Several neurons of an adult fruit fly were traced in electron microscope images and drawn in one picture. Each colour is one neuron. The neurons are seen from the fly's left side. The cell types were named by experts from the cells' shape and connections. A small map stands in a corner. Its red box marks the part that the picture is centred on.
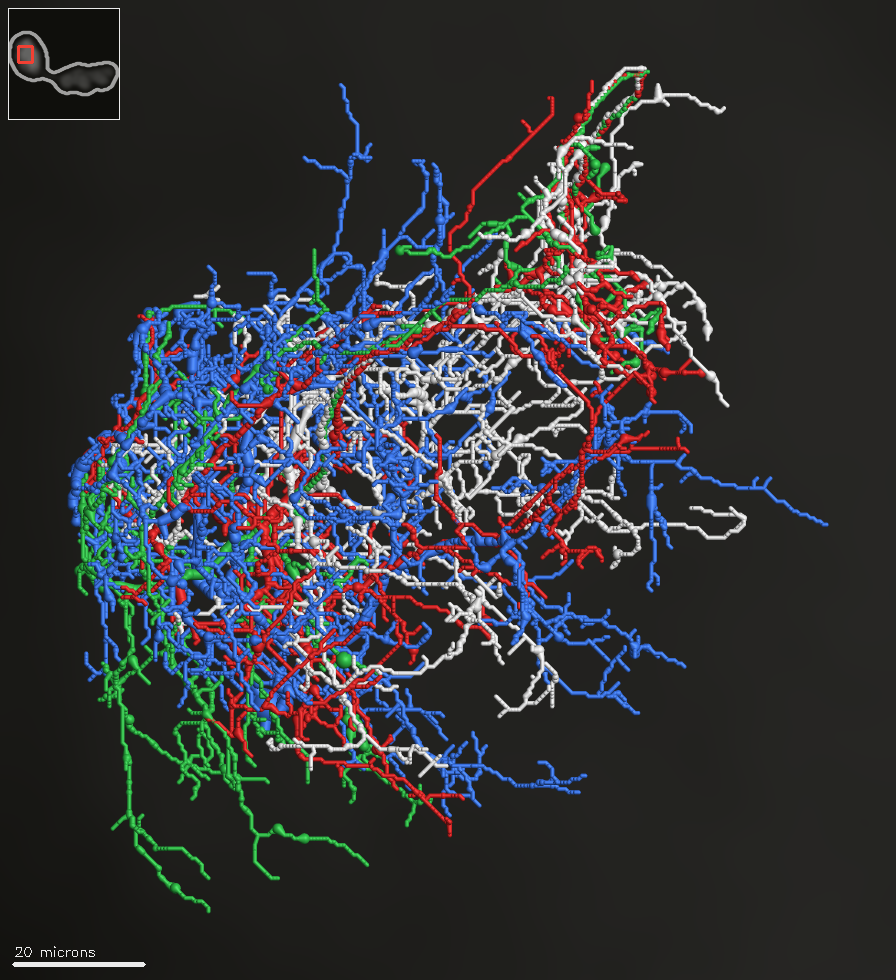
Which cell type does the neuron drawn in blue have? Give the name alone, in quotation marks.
"AVLP169"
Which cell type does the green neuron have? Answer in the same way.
"AVLP195"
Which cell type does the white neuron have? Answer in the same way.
"CB3466"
